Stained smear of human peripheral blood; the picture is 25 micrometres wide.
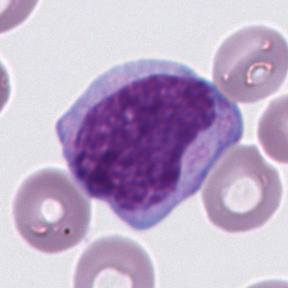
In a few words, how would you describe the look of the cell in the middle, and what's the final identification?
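Let's start with the nucleus: on its right side you can see a broad indentation. Look closely inside it and you won't find any distinct nucleoli. Around it, the cytoplasm has a pale greyish-blue colour, and no vacuoles appear there. What you're looking at is an atypical promyelocyte.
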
